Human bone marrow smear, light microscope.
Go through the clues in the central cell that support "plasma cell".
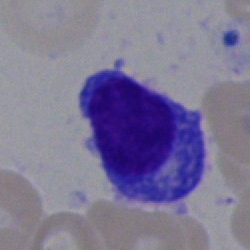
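Item one, nuclear position: the nucleus fills most of the cell and lies off-centre, toward the upper left.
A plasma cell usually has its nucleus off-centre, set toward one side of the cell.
This position therefore goes with the name plasma cell. Item two, the area beside the nucleus: a paler patch lies in the cytoplasm at the lower right, right next to the nucleus.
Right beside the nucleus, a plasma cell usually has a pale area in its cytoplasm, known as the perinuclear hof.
The paler patch matches that pale area. Item three, staining and rim: the nucleus stains a dense, dark purple throughout, and the rim of cytoplasm is widest along the lower-right side.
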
